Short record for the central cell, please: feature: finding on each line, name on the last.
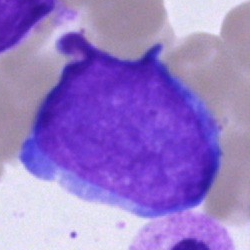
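Cytoplasm: look along the lower left edge, where it is widest
Chromatin: finely stippled and evenly spread, with no coarse clumps
Top edge: note the small knob-like projections sticking out
Vacuoles: none seen in the cytoplasm
Cell: blast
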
